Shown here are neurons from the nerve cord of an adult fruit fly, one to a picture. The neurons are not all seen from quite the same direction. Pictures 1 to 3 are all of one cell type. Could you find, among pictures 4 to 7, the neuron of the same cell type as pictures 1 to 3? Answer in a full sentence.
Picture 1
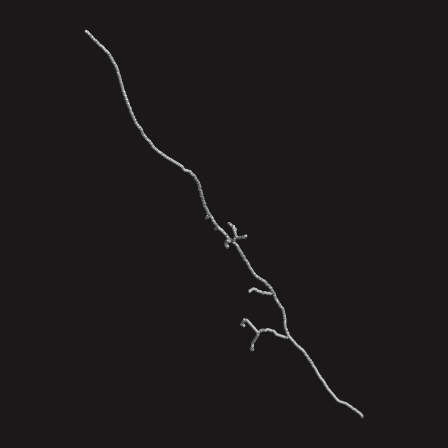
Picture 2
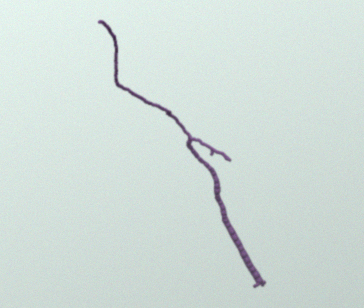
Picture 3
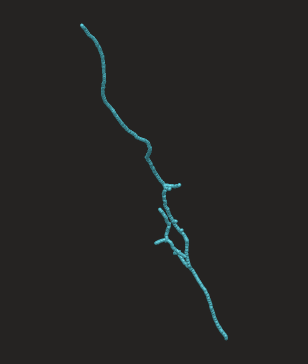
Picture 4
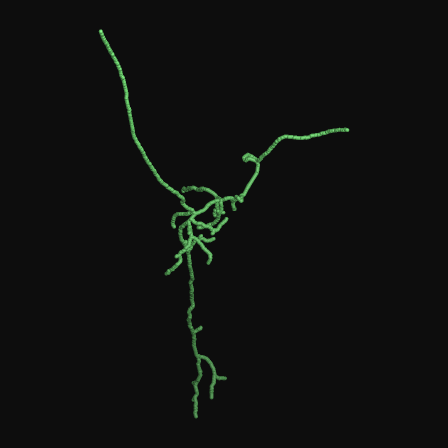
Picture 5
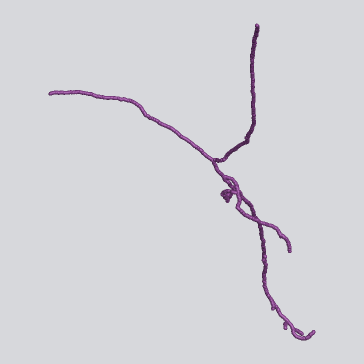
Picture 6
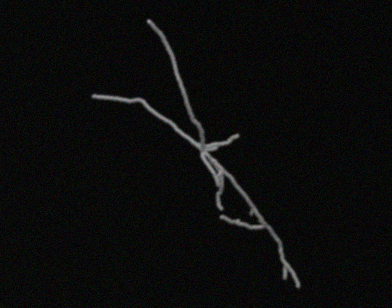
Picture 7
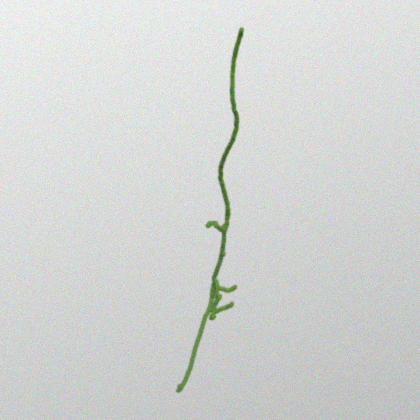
Picture 7 is of the same cell type.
